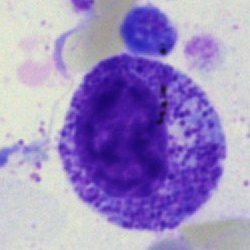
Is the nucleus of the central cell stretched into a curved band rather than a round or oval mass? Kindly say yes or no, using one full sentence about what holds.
No, the nucleus is compact and round or oval rather than band-shaped.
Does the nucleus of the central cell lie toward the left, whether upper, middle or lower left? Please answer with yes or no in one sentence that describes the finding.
Yes, most of the cytoplasm lies to the right of the nucleus.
